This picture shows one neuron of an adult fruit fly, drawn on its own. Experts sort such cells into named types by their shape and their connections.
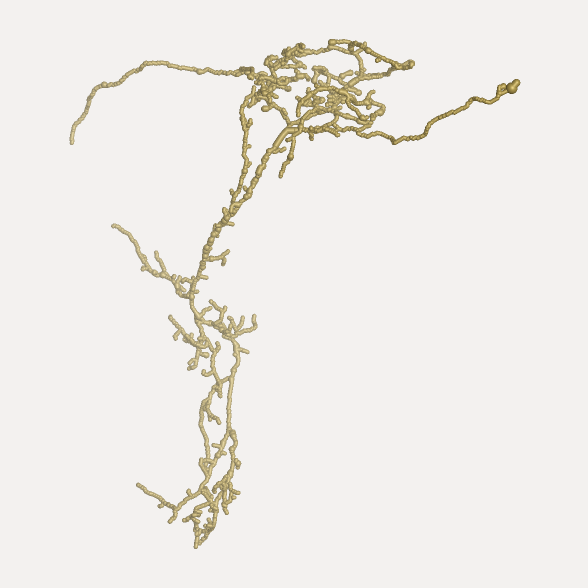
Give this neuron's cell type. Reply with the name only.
AOTU011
